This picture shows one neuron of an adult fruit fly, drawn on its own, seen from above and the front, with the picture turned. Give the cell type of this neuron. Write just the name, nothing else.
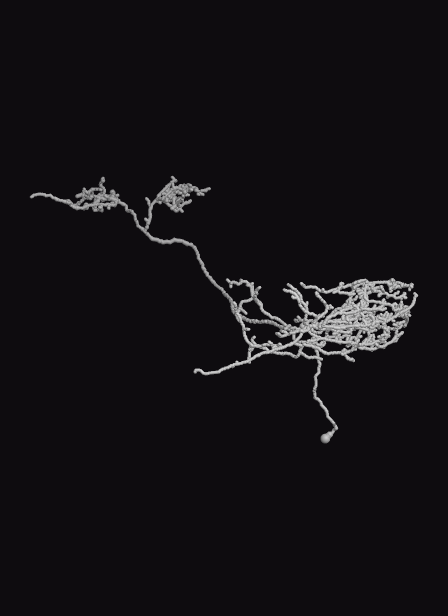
AOTU024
